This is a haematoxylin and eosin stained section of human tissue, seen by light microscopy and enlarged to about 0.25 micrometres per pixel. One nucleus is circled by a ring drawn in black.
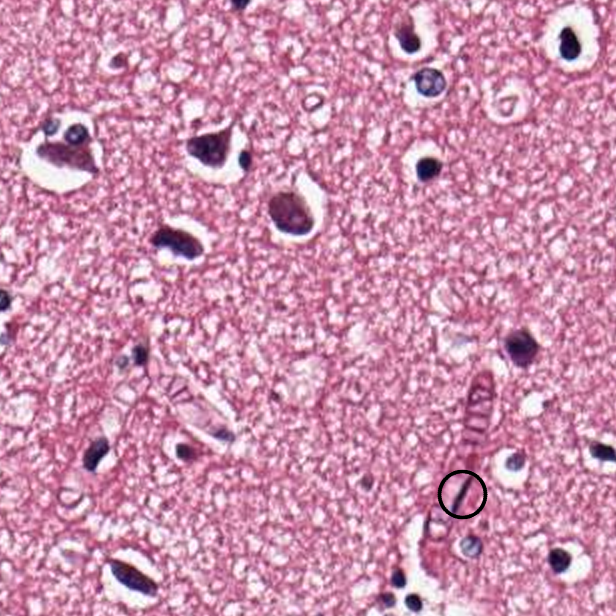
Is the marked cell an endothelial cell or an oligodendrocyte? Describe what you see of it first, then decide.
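The nucleus is a thin, elongated rod, far slimmer than the rounded nuclei nearby and longer than their width. The nucleus stains dark and evenly dense, with no internal detail visible at this scale. It lies along the wall of a narrow vessel, its long axis running parallel to the vessel's course. No distinct cytoplasm can be made out around the nucleus; it merges with the thin pink vessel wall. The marked cell is an endothelial cell.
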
